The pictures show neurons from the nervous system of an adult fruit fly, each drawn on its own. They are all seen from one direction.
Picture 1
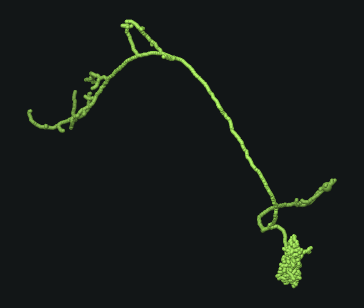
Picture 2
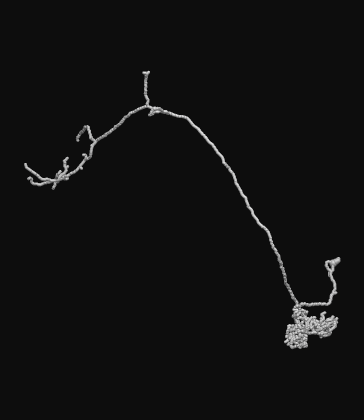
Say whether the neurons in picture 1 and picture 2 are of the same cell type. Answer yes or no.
yes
